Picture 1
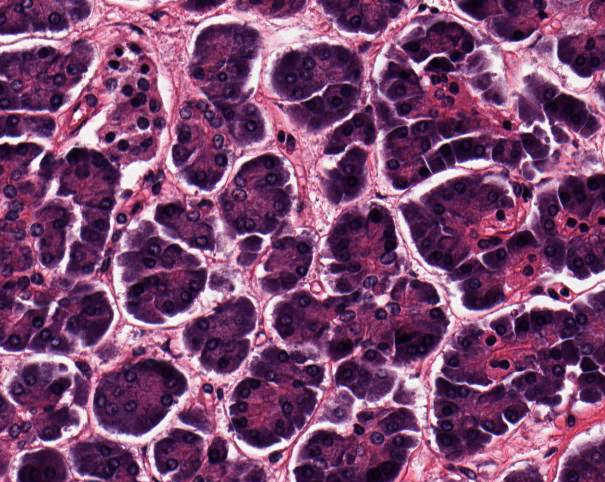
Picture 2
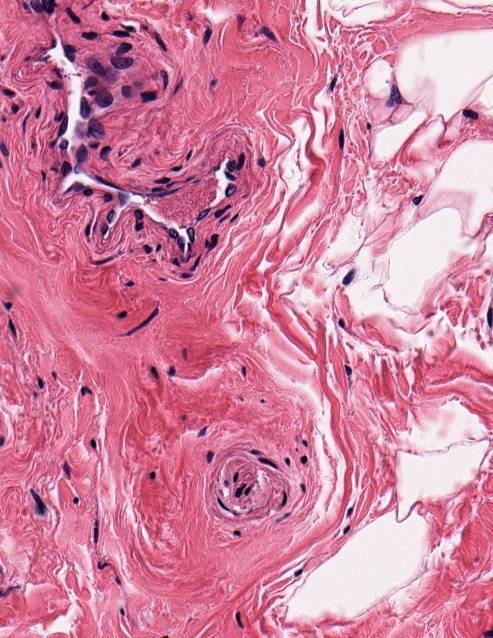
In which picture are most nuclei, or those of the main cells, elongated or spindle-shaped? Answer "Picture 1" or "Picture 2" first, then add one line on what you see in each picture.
Picture 2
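What picture 1 shows: The nuclei within the clusters are round and darkly stained.
What picture 2 shows: The stroma holds sparse, scattered, dark, spindle-shaped nuclei.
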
